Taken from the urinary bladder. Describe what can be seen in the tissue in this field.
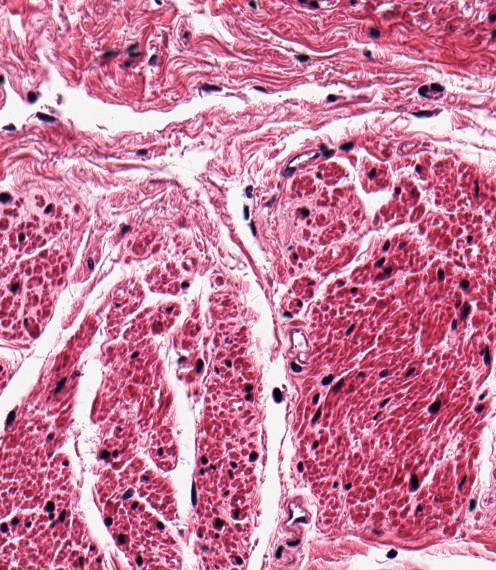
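Bundles of smooth muscle, cut largely in cross-section, occupy most of the field. In transverse section the muscle cells appear as small rounded eosinophilic profiles, giving the bundles a stippled appearance. Thin strands of connective tissue separate the bundles from one another. Across the top runs a band of wavy collagenous connective tissue.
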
